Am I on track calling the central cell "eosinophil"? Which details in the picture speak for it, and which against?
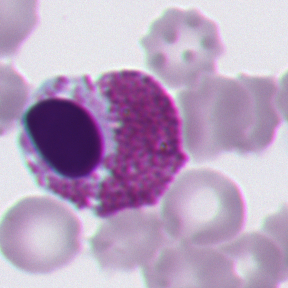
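Deciding points: coarse reddish-purple granules fill the cytoplasm, and the chromatin is dense and evenly dark purple. Verdict: eosinophil fits; myelocyte does not.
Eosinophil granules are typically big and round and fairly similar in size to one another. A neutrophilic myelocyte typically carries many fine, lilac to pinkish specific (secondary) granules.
The coarse granules here therefore favour eosinophil over myelocyte.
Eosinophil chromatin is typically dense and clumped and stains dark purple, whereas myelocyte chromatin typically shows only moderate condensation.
The dense dark purple chromatin here sides with eosinophil, though it shows no visible pattern.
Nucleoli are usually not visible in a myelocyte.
None are seen here either, so this point does not count against myelocyte. Granules are packed most densely in the right half of the cell. Outline roughly round, without surface projections; a red cell with a spiky, scalloped edge lies just above and to the right.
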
